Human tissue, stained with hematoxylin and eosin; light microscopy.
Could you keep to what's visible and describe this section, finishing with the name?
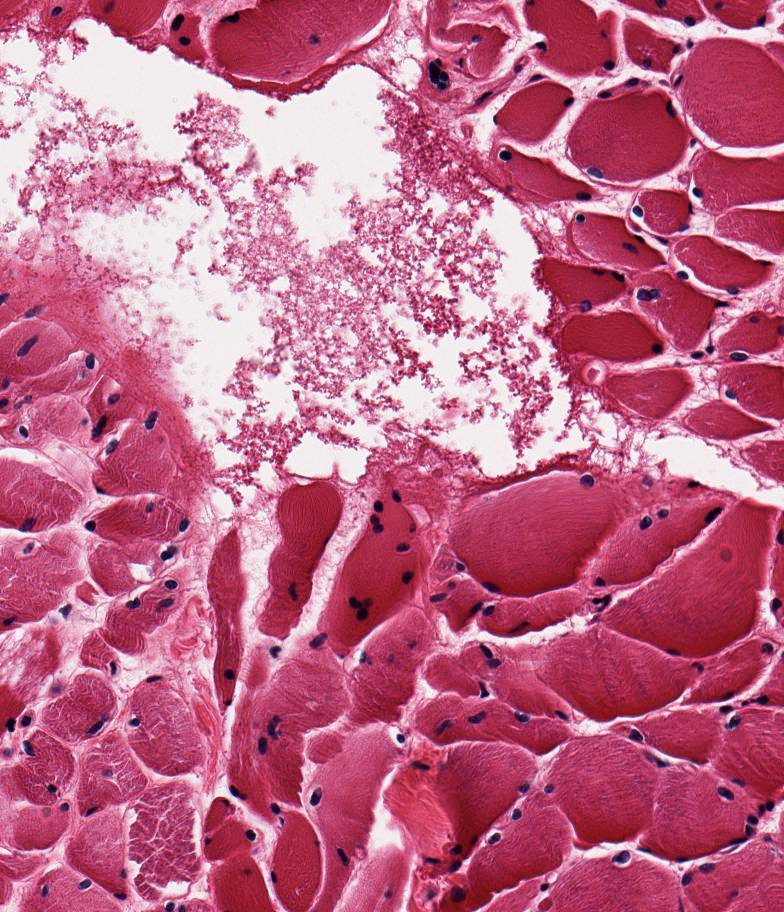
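Looking first at the open space, I see loose clumps of red blood cells. Along the fibres, their nuclei sit at the edges, just under the borders; they are small, dark and oval. I find no fat cells among the fibres. This is skeletal muscle.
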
